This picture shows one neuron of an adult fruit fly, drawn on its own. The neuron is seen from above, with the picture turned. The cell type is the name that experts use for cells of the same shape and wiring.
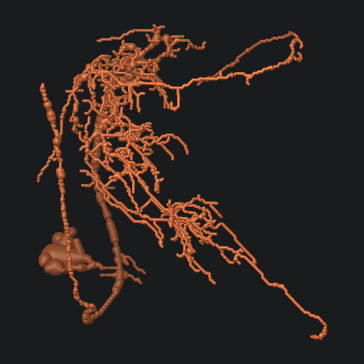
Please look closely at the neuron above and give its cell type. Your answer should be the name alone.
LK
